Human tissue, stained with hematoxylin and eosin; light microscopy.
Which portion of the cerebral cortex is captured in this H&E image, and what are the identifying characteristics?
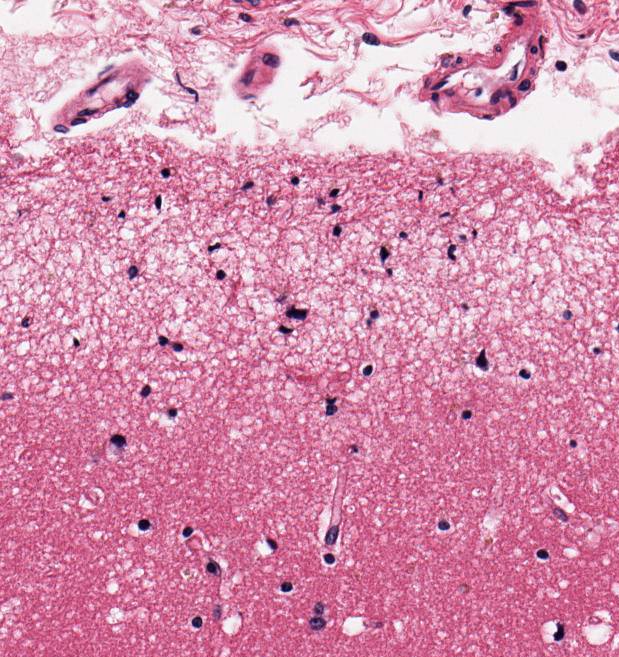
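Molecular layer, I think. Across the top runs loose, wispy pale connective tissue with small vessels; below lies fine-textured pink tissue, paler and bubbly just under the surface. Its small, round to oval dark nuclei are sparse, with no cytoplasm visible around them.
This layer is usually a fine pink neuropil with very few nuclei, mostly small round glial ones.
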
